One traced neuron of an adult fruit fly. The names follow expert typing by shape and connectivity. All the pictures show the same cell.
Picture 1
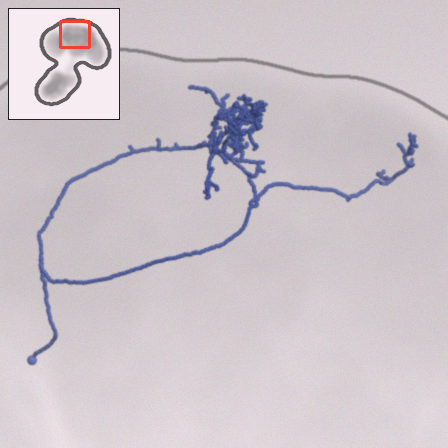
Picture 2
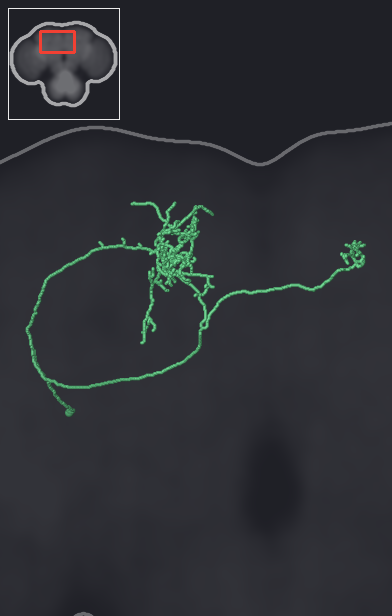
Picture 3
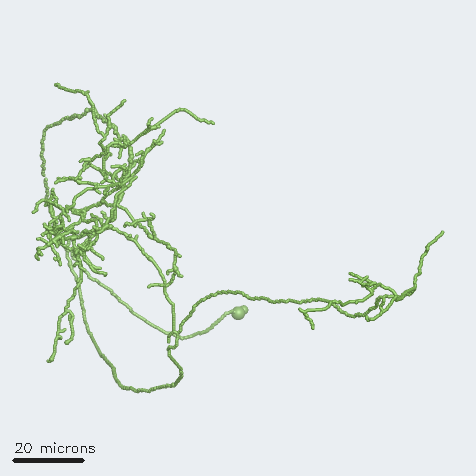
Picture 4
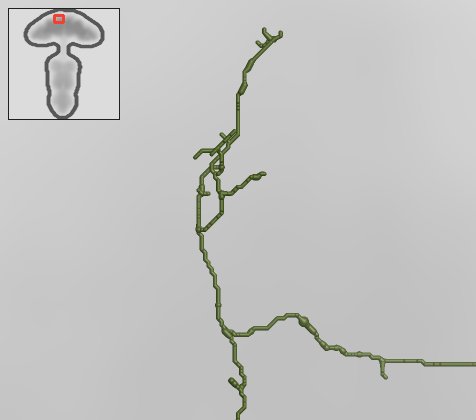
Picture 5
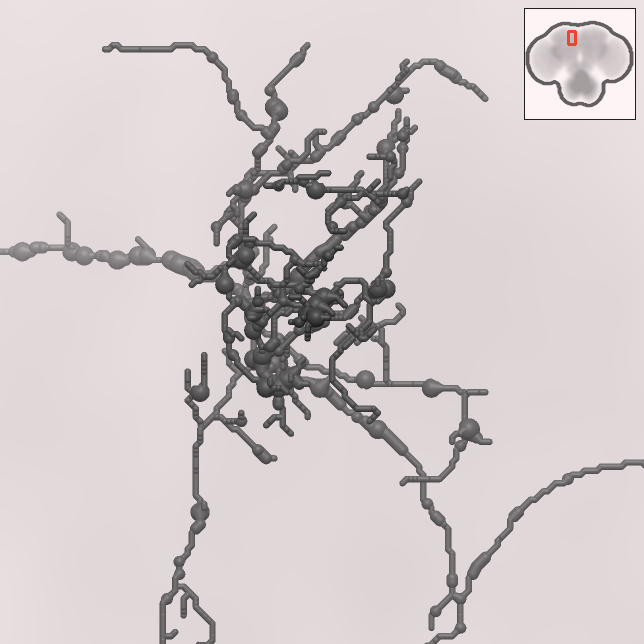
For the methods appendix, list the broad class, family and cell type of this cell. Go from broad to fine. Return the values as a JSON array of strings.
["central-brain intrinsic neuron", "hemilineage VLPl&p1_posterior", "SMP568_a"]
